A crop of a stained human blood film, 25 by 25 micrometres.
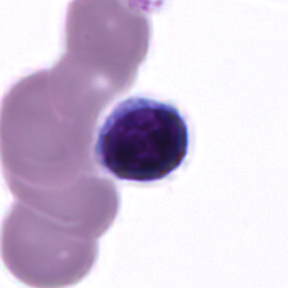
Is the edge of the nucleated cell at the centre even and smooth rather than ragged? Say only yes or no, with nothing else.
Yes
